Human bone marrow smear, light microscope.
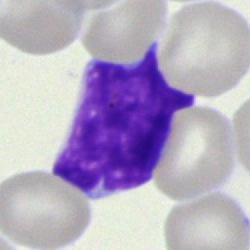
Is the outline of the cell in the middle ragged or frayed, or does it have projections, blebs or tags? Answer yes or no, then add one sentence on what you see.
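Yes. A tapering pointed projection extends from the upper right of the cell.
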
